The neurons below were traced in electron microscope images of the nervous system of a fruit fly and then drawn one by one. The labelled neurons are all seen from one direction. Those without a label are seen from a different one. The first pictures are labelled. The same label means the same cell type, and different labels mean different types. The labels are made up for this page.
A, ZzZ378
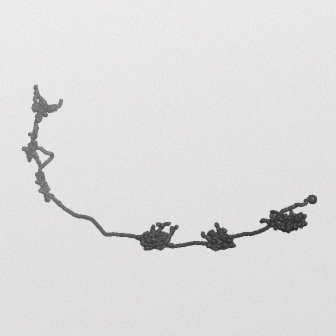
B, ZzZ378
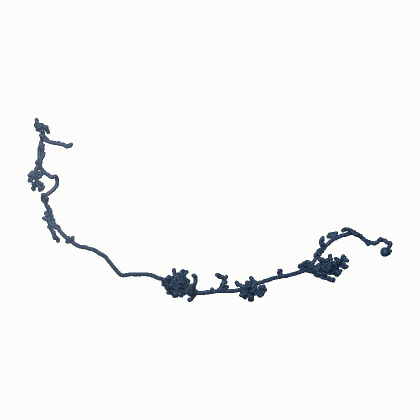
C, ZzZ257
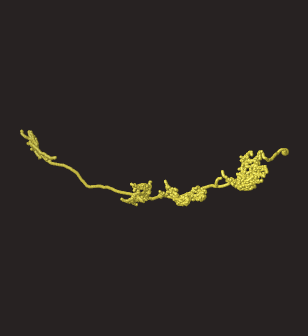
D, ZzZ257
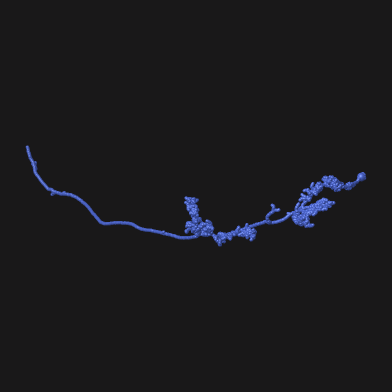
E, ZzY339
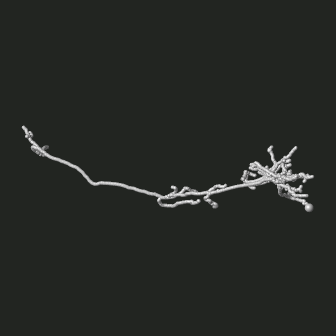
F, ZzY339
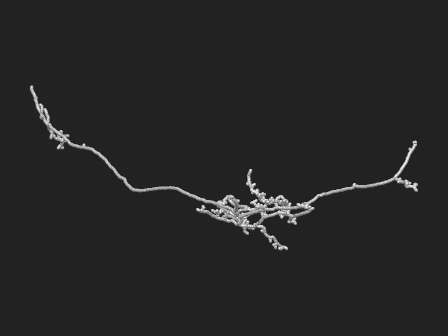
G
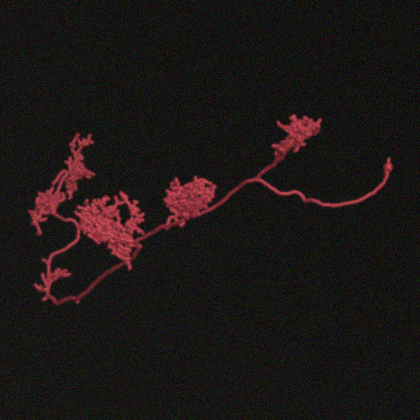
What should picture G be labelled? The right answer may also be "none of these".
ZzZ378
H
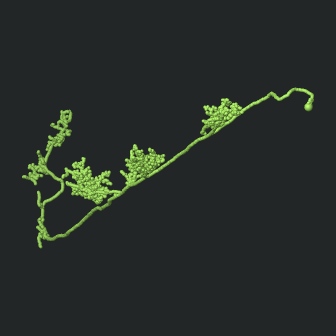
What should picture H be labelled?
ZzZ378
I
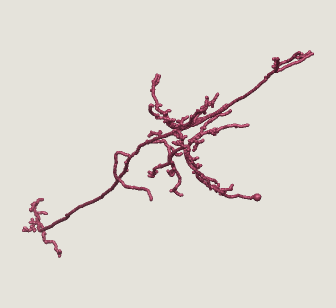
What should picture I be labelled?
ZzY339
